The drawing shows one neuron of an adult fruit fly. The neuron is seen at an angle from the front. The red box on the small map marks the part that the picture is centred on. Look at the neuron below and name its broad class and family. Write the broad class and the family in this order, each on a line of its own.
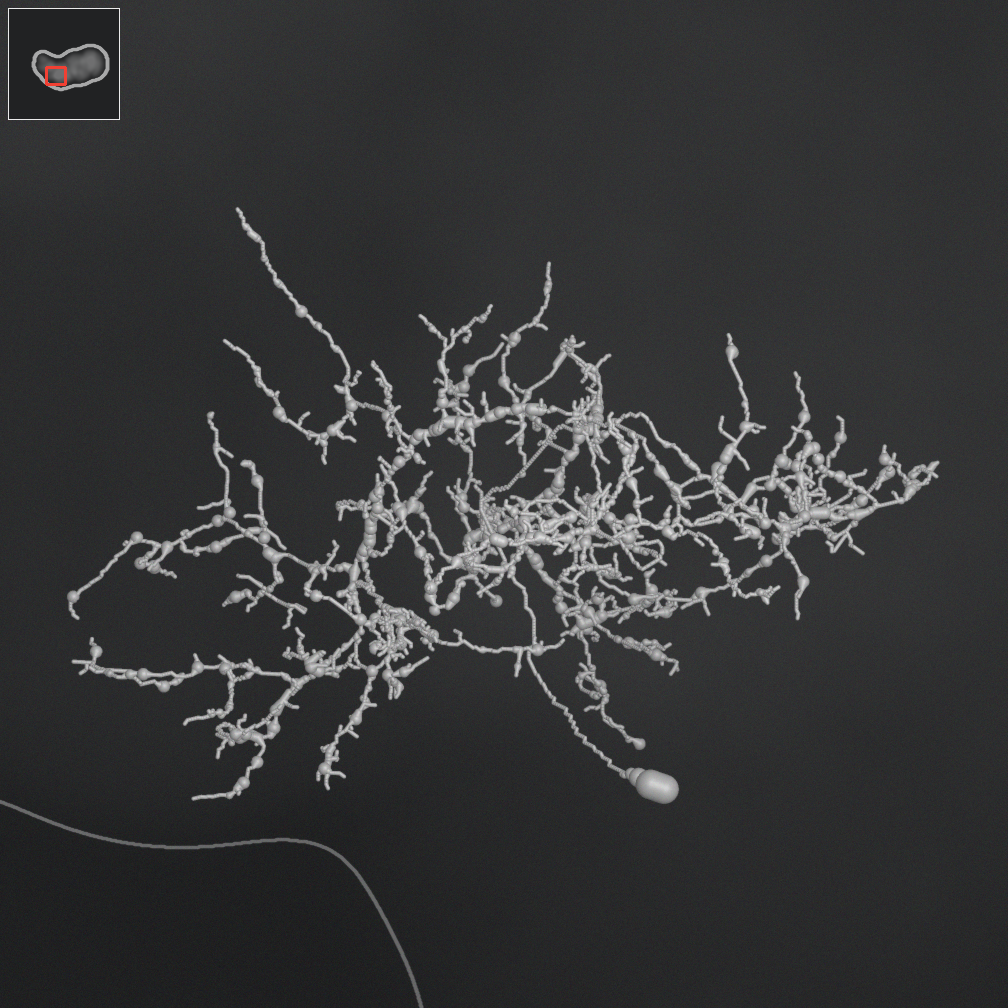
nerve-cord intrinsic neuron
hemilineage 00A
